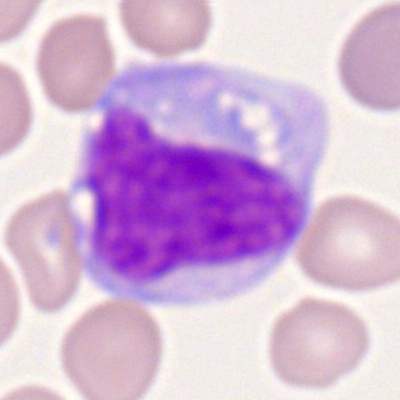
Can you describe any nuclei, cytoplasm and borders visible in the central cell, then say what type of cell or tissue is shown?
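With fairly straight sides, the cell has an angular outline. The nucleus is irregular, its upper border uneven and notched. It fills the lower part of the cell, leaving a wider band of cytoplasm above. The chromatin is dark purple and clumped, with paler patches between the clumps. The cell is a monocyte.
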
